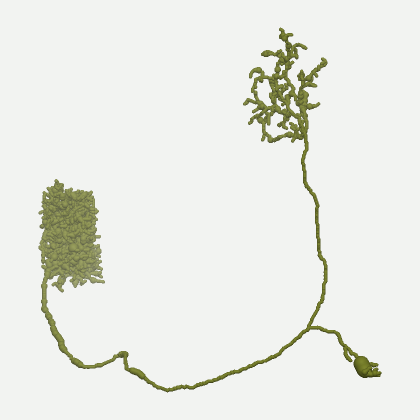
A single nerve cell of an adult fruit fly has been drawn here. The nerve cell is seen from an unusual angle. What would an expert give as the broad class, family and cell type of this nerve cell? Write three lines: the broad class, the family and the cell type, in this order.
optic-lobe intrinsic neuron
MeLo
MeLo9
